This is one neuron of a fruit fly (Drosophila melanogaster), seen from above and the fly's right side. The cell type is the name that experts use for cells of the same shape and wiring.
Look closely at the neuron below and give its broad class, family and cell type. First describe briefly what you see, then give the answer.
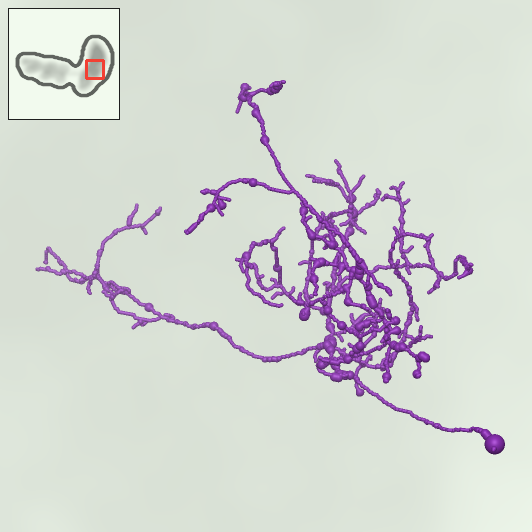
It lies in the brain. The cell body can be seen at the lower right of the picture. Dozens of branch ends can be seen. This is a central-brain intrinsic neuron. The family is hemilineage LALa1_anterior. Its cell type is LAL049.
